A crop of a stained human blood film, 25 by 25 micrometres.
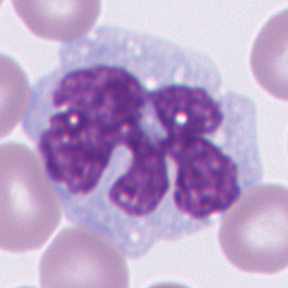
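Monocyte in a stained peripheral blood smear; notice the outline is irregular and a bit angular rather than smoothly round. Its chromatin is dark purple with a coarse, stranded look. A moderate rim of pale greyish-blue cytoplasm surrounds the nucleus, and there are no coarse or dark-staining granules in it.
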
